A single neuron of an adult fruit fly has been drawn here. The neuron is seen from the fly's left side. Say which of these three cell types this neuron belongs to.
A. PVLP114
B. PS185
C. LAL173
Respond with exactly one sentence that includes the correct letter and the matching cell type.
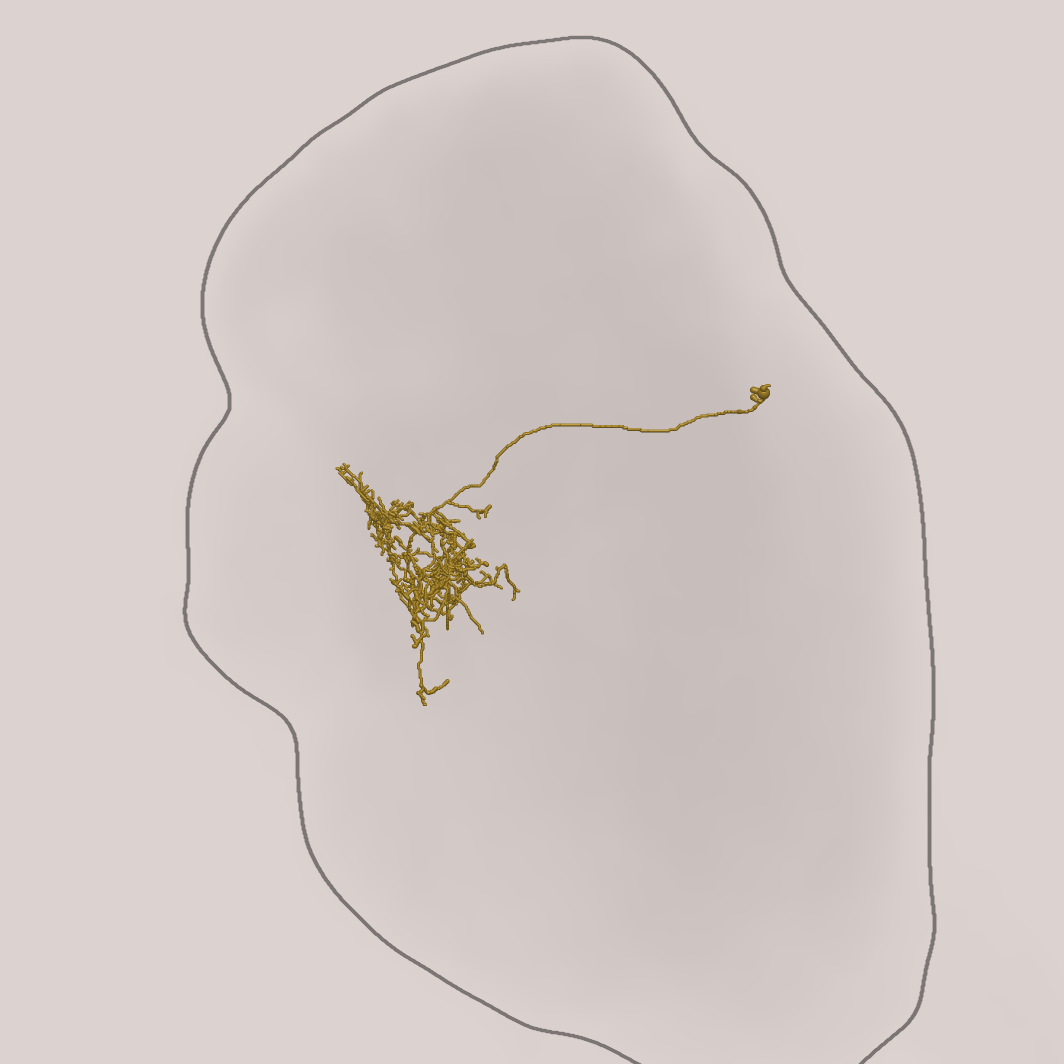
The neuron is sorted into cell type LAL173, option C.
